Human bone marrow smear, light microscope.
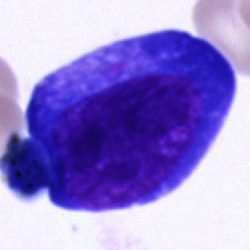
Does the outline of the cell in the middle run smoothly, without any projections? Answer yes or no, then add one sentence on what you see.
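No. A small rounded bleb bulges from the lower left edge of the cell.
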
